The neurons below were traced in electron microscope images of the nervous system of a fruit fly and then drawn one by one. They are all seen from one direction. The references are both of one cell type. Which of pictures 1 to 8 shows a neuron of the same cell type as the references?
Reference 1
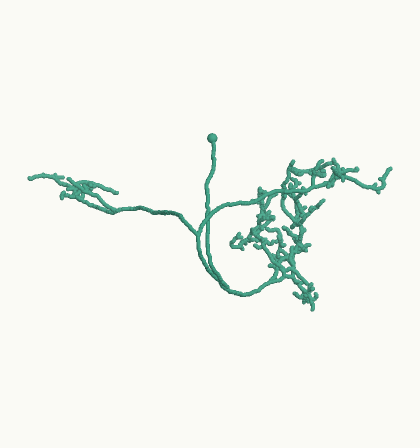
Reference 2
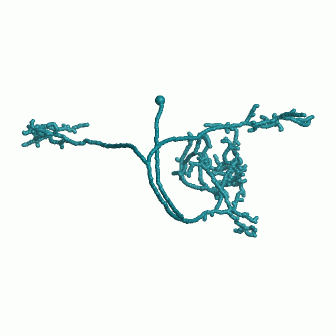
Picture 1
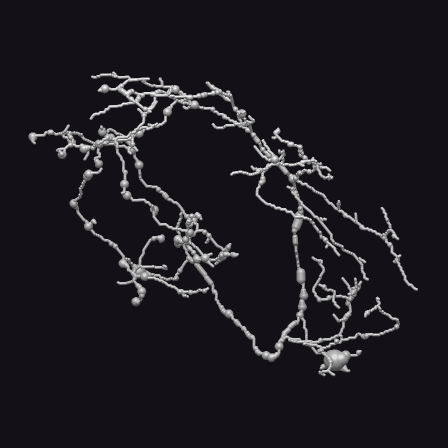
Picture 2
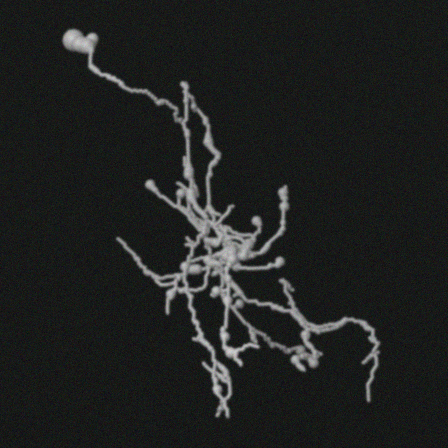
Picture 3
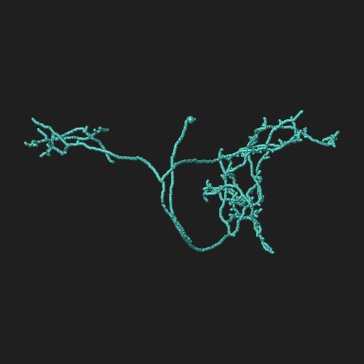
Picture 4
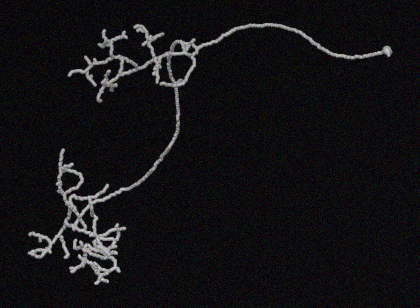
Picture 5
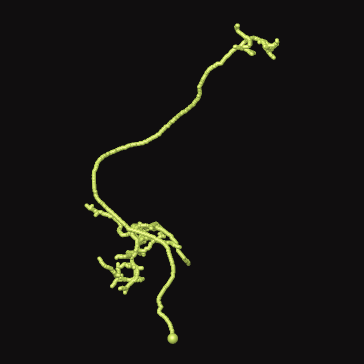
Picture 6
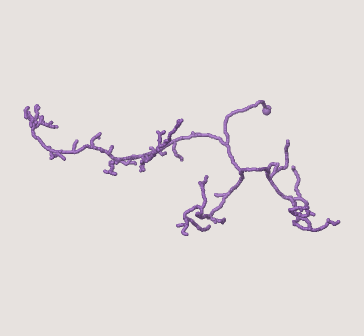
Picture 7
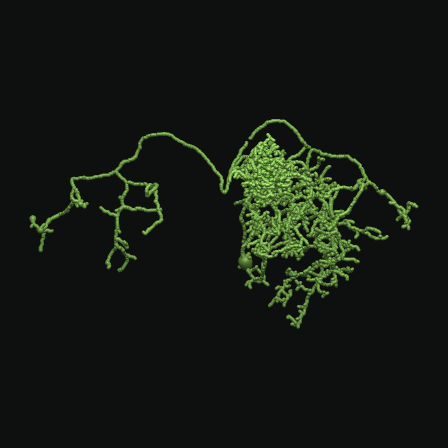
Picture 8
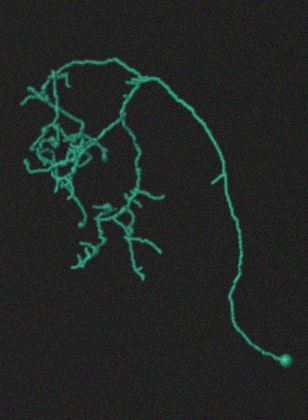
Picture 3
